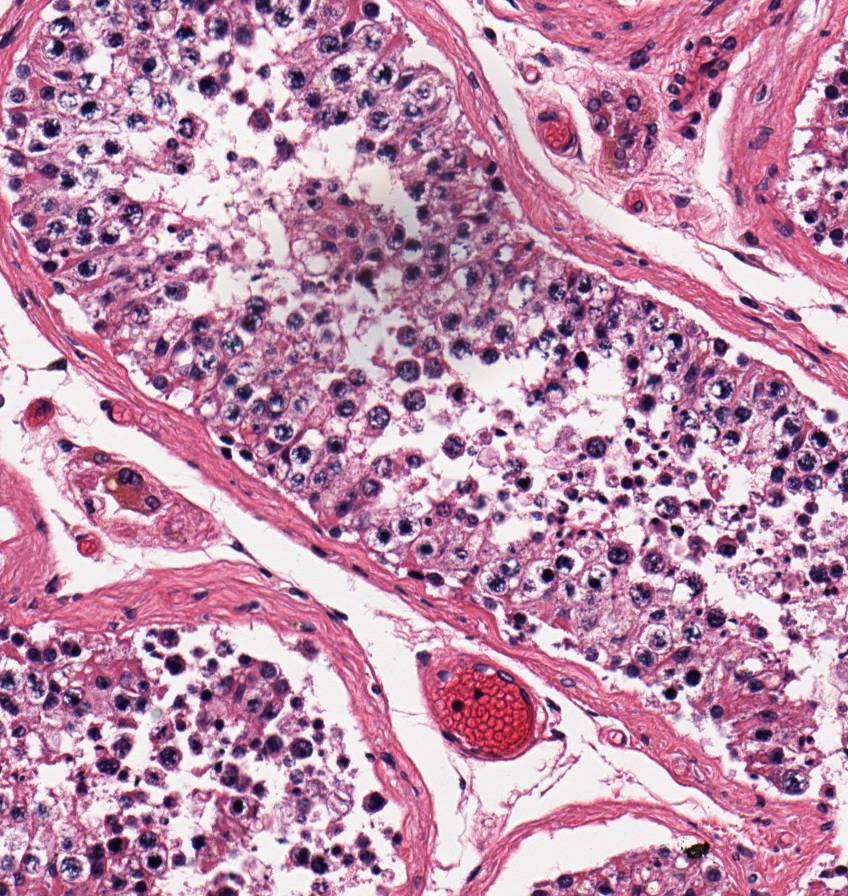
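Testis: notice that the tubules are filled with many layers of rounded cells, not lined by a single layer. In the lower middle, a round vessel packed with red blood cells lies between tubules. Small clusters of cells with golden-brown pigment sit in the spaces between tubules, at the upper right and middle left.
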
